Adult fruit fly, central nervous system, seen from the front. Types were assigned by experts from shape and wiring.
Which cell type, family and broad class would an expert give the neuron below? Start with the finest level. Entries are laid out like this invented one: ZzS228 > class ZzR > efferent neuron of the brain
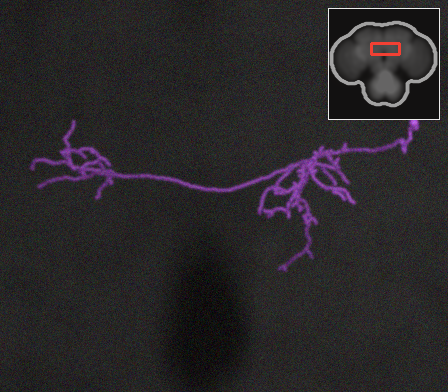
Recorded: CB3992 > hemilineage AOTUv3_ventral > central-brain intrinsic neuron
